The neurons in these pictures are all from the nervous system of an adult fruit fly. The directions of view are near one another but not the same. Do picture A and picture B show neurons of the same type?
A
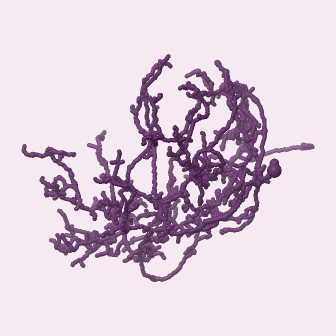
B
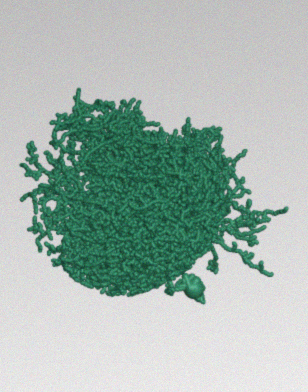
no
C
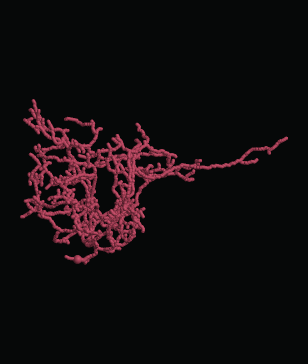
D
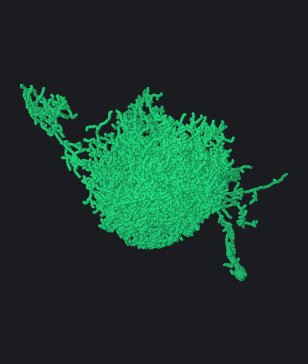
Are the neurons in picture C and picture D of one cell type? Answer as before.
no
